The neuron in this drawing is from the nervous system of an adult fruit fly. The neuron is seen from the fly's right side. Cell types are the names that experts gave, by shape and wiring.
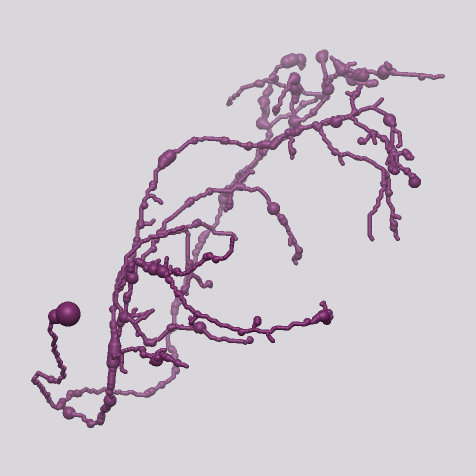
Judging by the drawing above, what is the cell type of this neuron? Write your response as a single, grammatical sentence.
It is CB1500 that this neuron is, by cell type.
